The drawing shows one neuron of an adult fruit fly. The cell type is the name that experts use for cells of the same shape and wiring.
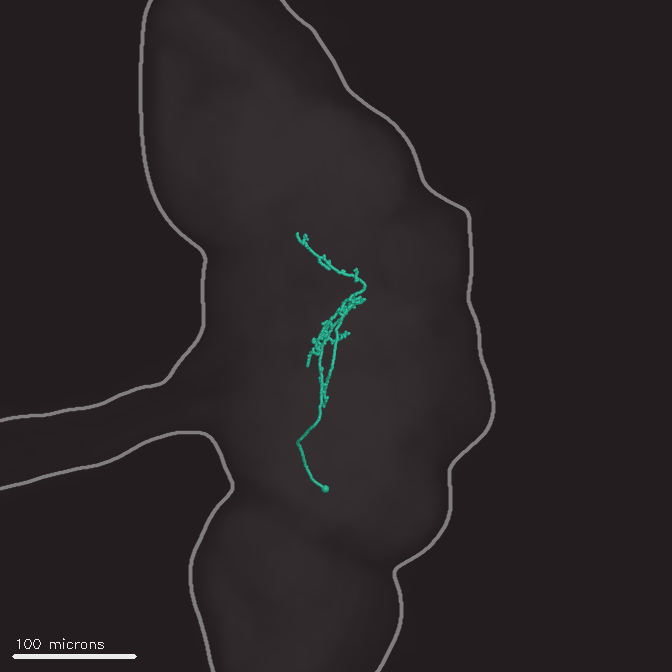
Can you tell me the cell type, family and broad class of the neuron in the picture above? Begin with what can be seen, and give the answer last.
It is in the brain and does not reach the nerve cord. The cell body is at the bottom of the picture. From top to bottom in the picture it spans about 200 microns. The cell type is SMP221. The family is hemilineage SLPpl1. Its broad class is central-brain intrinsic neuron.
